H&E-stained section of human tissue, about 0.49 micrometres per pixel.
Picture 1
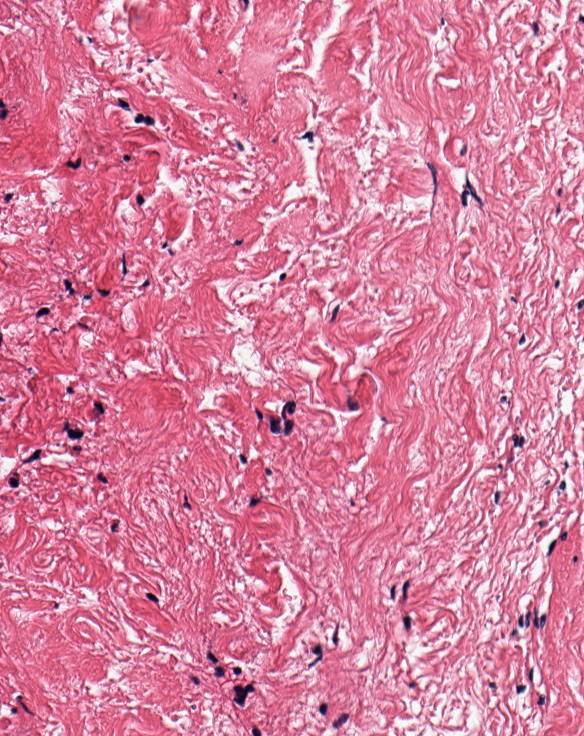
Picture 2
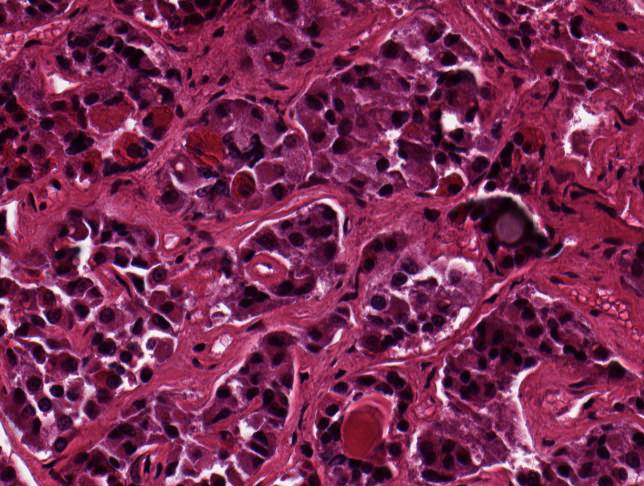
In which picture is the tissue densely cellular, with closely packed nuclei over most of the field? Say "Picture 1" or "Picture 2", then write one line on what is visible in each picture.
Picture 2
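In picture 1: Nuclei are sparse and scattered thinly across the field.
In picture 2: Across the whole field, cells are packed in nests divided by narrow fibrous septa.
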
